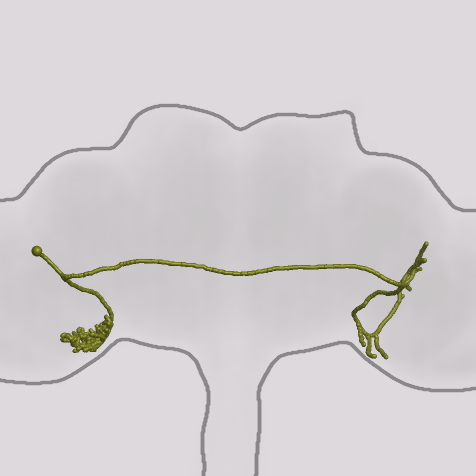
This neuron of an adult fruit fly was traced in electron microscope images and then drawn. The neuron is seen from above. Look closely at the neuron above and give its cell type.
LC14b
